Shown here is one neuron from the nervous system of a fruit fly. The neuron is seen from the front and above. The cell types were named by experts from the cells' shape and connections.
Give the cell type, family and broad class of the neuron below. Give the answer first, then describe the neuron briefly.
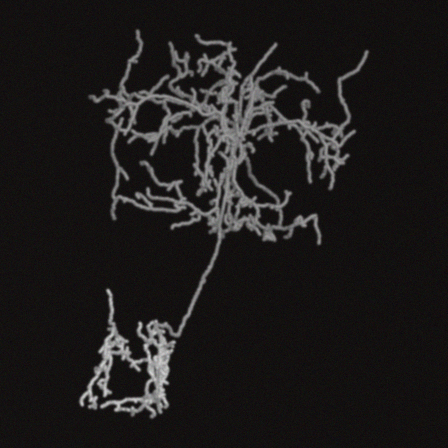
Its cell type is AN27X016. Its family is hemilineage 27X. Its broad class is ascending neuron. The picture shows dozens of branch ends. In this view it is taller than it is wide.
